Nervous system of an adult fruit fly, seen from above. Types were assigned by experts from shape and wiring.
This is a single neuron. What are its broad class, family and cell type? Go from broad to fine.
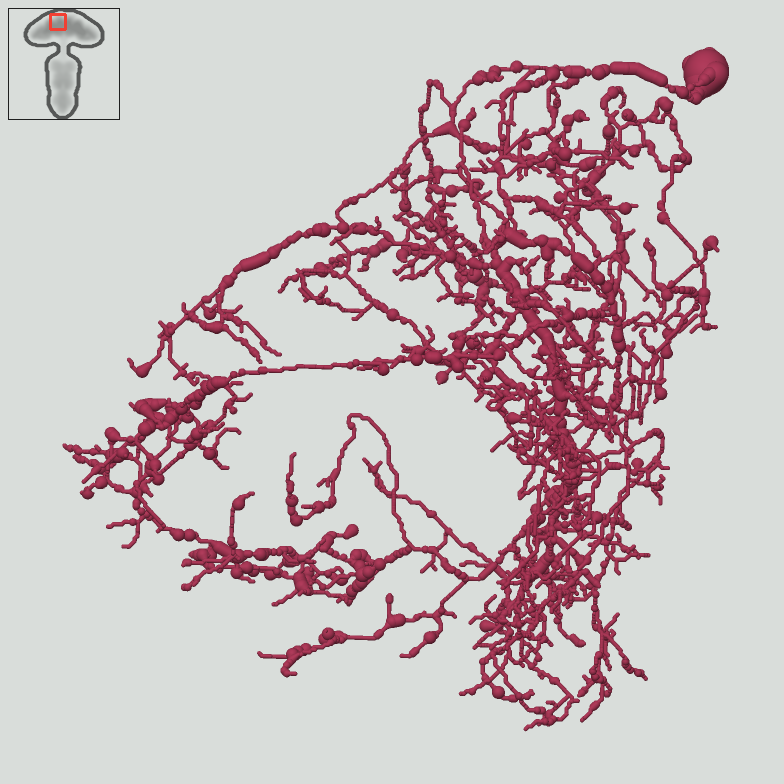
central-brain intrinsic neuron; hemilineage SMPad2; SMP157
